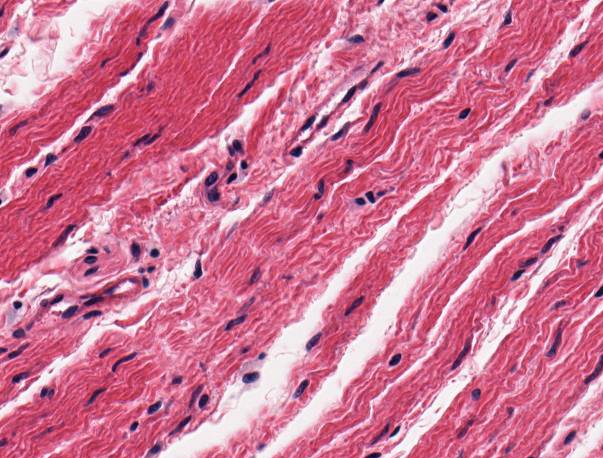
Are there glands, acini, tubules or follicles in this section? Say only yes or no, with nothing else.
No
